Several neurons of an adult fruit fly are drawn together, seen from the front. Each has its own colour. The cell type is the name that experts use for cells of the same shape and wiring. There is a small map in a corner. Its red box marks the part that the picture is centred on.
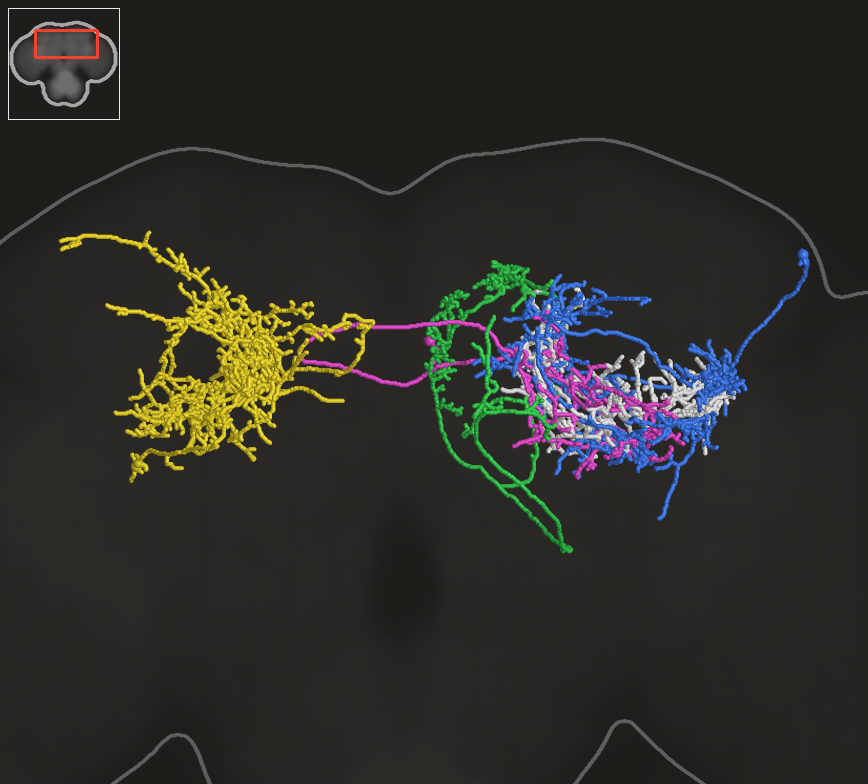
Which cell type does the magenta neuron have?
CB4071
